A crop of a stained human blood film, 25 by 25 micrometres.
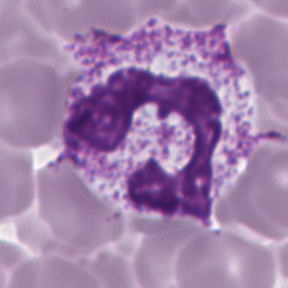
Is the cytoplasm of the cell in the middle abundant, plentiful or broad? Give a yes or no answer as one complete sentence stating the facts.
Yes, the cell's cytoplasm around the nucleus is ample.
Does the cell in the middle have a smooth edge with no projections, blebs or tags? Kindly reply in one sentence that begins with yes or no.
No, a smooth outline is not present; the cell's edge is rough.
